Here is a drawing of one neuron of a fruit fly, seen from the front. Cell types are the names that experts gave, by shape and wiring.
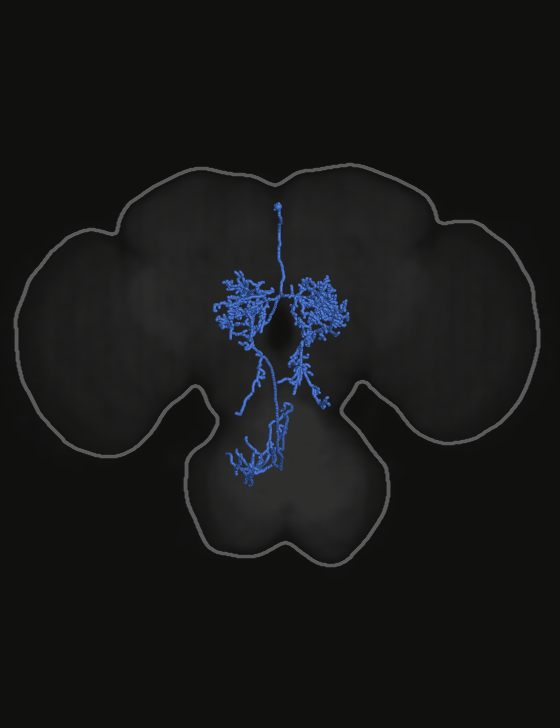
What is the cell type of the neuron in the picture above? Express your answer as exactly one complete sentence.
The cell type to which this neuron belongs is MDN.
